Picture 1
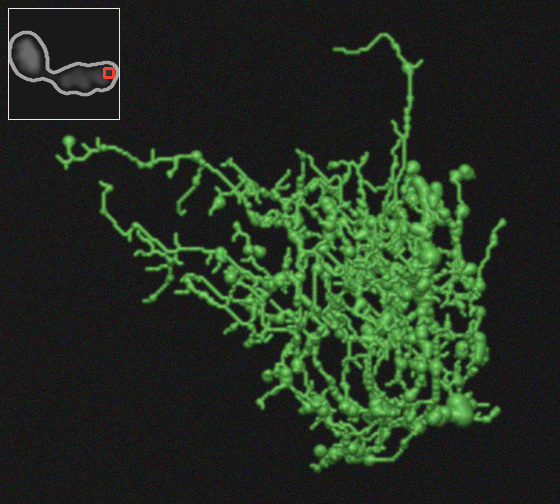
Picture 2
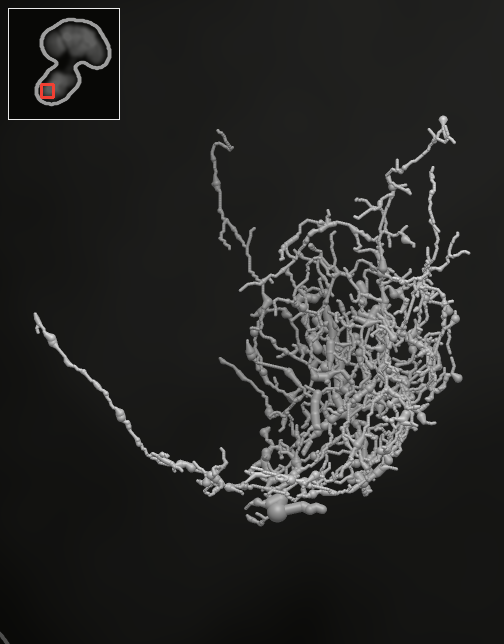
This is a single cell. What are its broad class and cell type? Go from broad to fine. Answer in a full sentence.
A nerve-cord intrinsic neuron, type INXXX317.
